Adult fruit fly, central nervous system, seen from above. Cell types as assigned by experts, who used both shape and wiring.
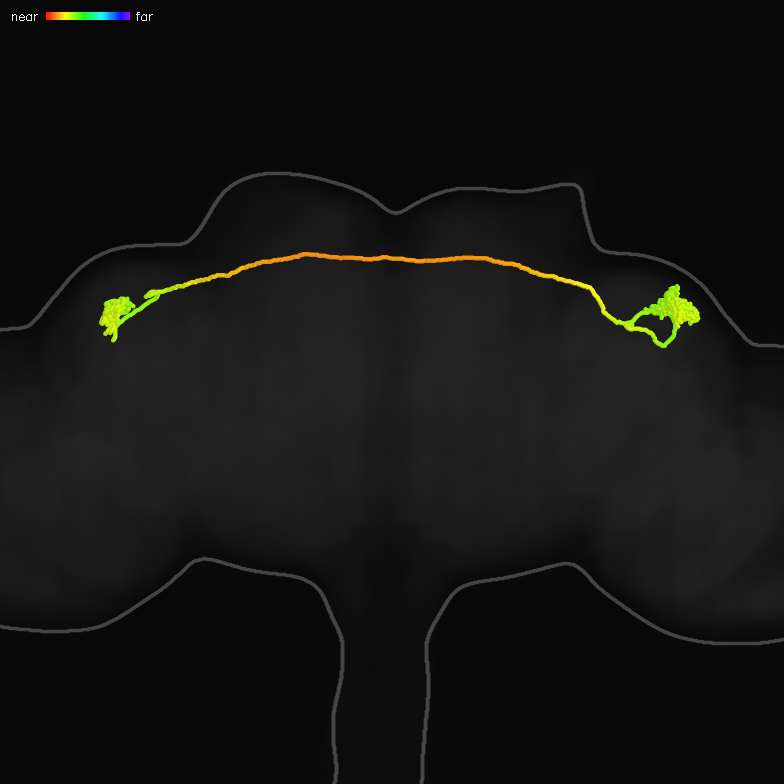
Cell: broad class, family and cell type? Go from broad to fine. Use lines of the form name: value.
broad class: central-brain intrinsic neuron
family: TuTuB
cell type: TuTuB_a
